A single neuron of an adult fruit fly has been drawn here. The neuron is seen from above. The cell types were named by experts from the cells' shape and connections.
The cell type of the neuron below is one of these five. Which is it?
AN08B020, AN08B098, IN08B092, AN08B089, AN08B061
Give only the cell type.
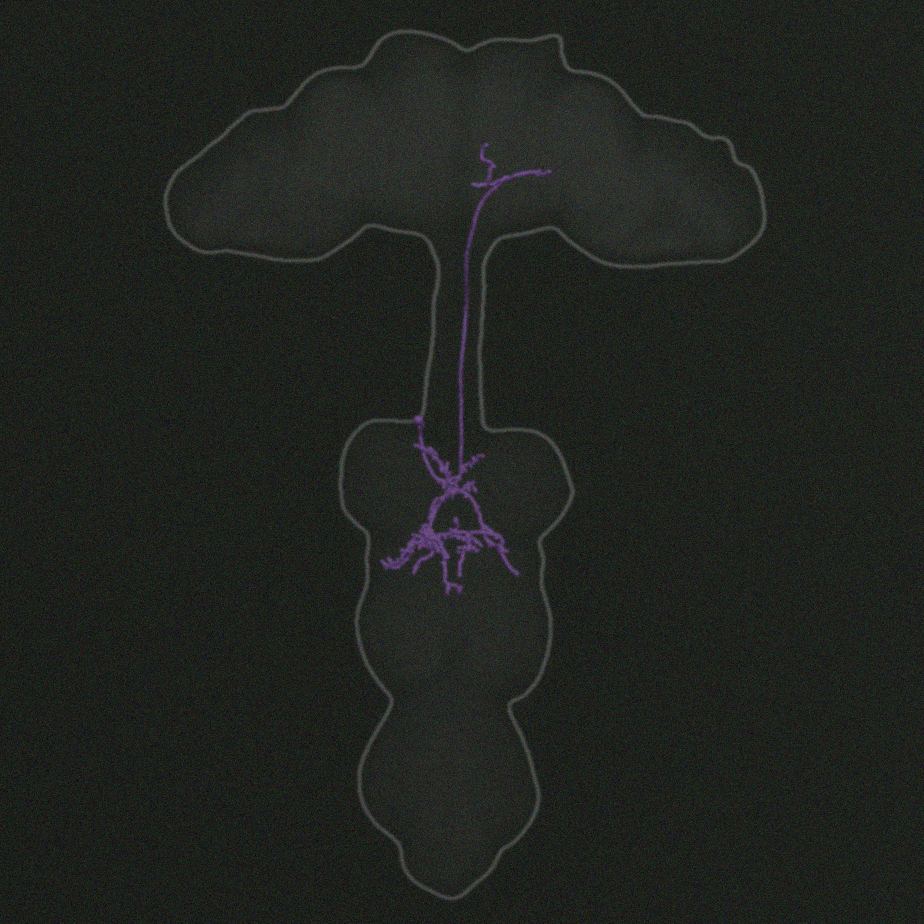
AN08B061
